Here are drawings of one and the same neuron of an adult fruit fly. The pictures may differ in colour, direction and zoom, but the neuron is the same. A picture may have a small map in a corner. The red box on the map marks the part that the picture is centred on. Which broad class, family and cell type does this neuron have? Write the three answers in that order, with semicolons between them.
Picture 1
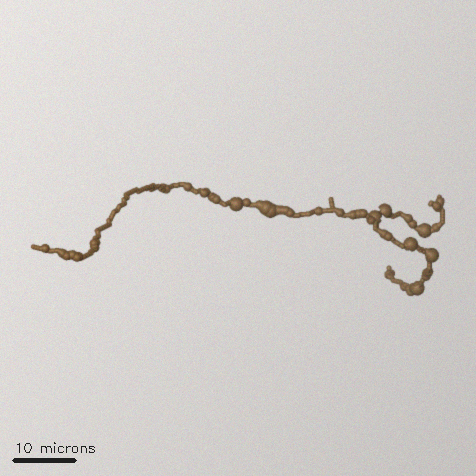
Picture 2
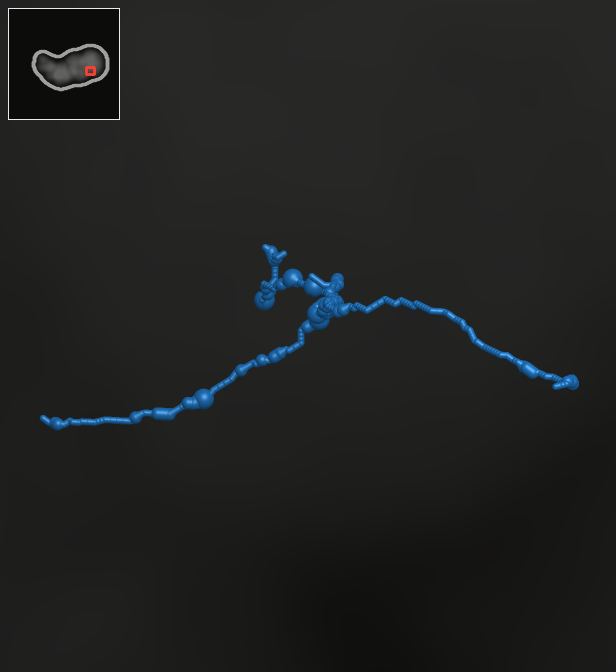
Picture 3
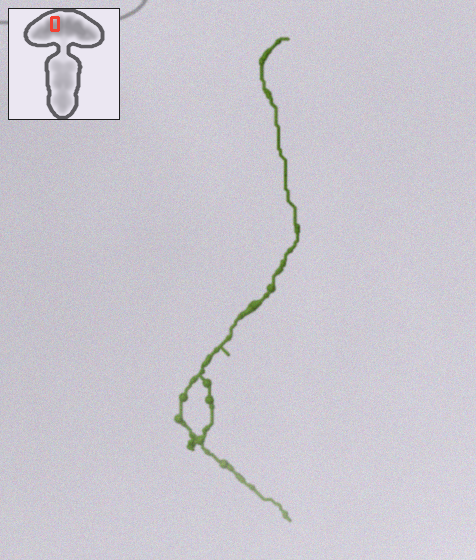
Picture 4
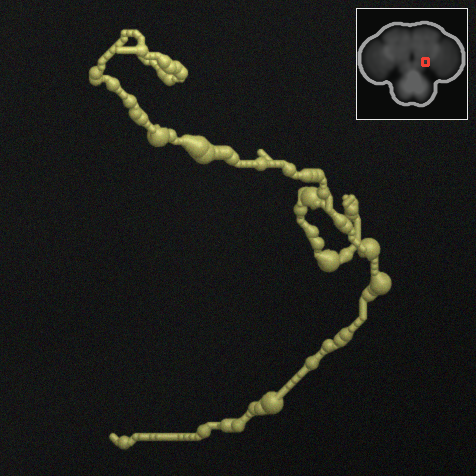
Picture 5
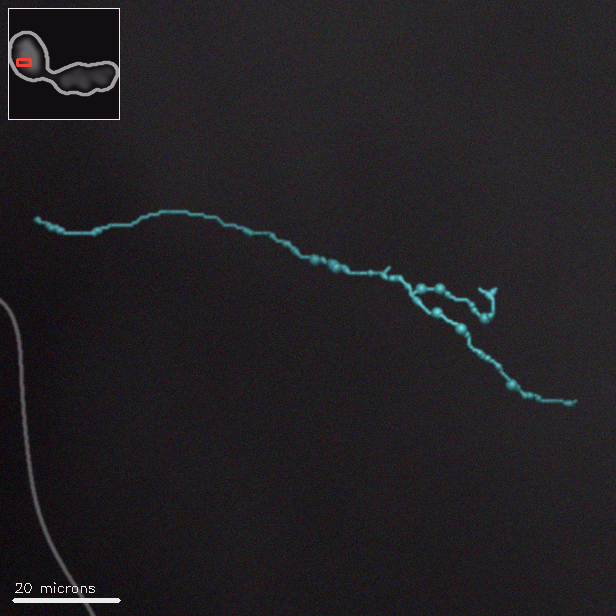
sensory neuron entering the brain; class mechanosensory; JO-B3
